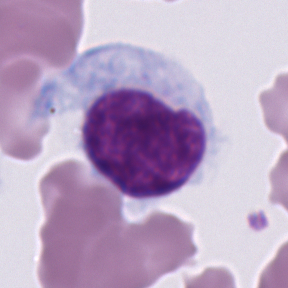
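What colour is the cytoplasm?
Pale grey-blue, with no coarse reddish or purple granules.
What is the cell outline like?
Irregular, with a ragged edge on the left.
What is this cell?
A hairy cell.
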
